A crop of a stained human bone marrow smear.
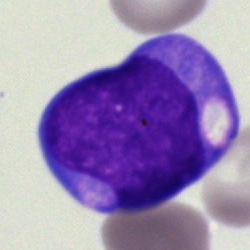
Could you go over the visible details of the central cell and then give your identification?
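Chromatin is finely stippled with small pale spots, not coarsely clumped. The outline is oval, with a shallow notch in its upper edge. In the cytoplasm, one clear round vacuole lies at the right edge, and no granules are visible. Name: blast.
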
